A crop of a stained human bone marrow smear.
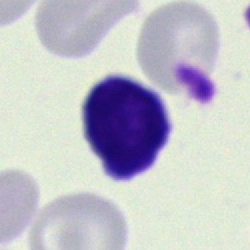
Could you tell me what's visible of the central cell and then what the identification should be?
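Dense, dark purple, evenly condensed chromatin in a nucleus filling nearly the whole cell. Cytoplasm so scant it is barely visible as a rim around the nucleus. Edge of the roughly round outline slightly uneven and lumpy. Lymphocyte.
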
